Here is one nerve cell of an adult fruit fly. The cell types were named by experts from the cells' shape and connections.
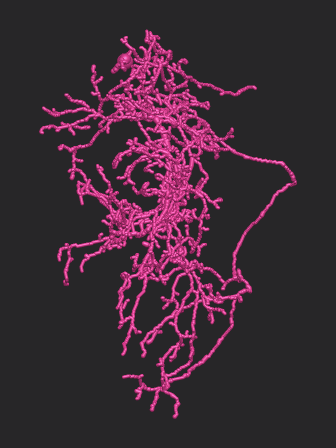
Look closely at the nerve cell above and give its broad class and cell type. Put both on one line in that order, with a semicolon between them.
central-brain intrinsic neuron; PS138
